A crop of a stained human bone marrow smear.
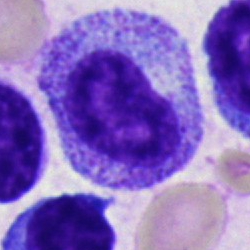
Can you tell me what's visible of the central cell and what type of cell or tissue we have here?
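The nucleus is kidney-shaped, indented on its upper right side. Its chromatin is dark purple with a patchy, mottled texture. A broad rim of cytoplasm with a pale lilac-blue background surrounds the nucleus on all sides. This is a myelocyte.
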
